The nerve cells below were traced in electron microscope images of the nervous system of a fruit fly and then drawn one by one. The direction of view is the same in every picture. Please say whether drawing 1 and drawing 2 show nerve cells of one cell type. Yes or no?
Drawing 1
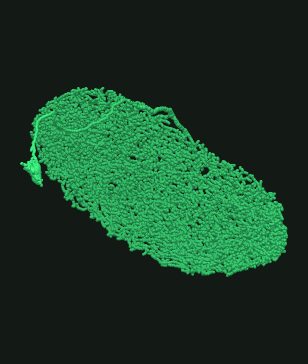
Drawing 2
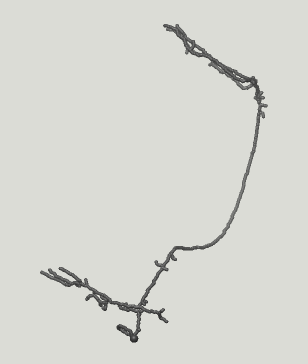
no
